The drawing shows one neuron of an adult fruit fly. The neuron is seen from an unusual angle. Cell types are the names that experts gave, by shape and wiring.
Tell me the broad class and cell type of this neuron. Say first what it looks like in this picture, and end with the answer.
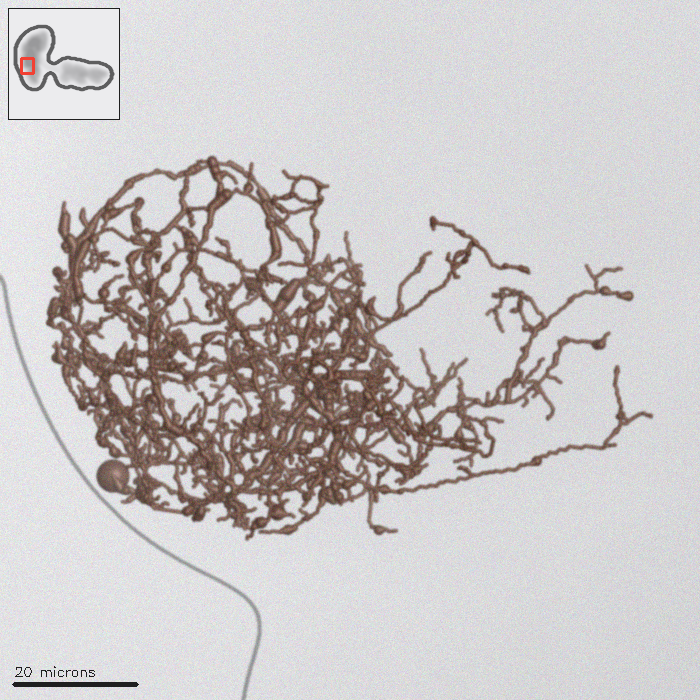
It is in the brain and does not reach the nerve cord. From left to right in the picture it spans about 100 microns. The picture shows more than a hundred branch ends. This is a central-brain intrinsic neuron. Its cell type is AVLP399.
